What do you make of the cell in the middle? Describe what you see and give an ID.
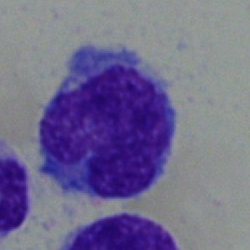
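The outline of the cell is irregular, with a ragged edge at the top. A distinct notch cuts into the lower left side of the nucleus. Blue-stained cytoplasm is most visible along the top and the lower left of the cell. The cell is a monocyte.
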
